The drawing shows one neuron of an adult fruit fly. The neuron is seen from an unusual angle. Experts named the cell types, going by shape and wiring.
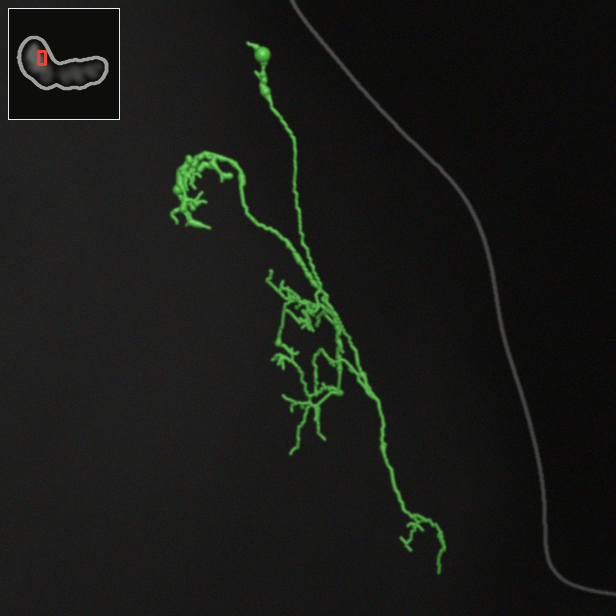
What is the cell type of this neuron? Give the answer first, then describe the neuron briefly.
Its cell type is IbSpsP. Its broad class is central-brain intrinsic neuron. Its cell body lies at the top of the picture. The picture shows dozens of branch ends.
